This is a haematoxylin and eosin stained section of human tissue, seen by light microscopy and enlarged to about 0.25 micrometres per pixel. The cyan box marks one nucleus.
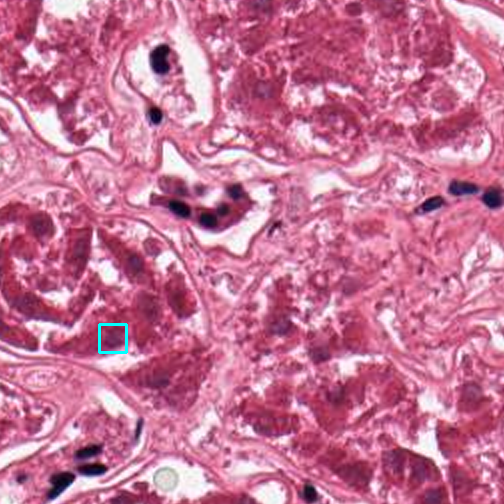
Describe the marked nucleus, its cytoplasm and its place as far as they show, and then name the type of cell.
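No sharply outlined dark nucleus can be picked out within the cell; the area is a dusky purplish red throughout. The cell's borders with its neighbours are not clearly visible; it merges into a mass of similarly dark red cells lining a tubule, with small white gaps among them. Just below the cell runs a thin, pale pink band of fibres that separates this tubule from the tissue and a small oval vessel to the lower left. The marked nucleus belongs to a proximal tubule cell.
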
